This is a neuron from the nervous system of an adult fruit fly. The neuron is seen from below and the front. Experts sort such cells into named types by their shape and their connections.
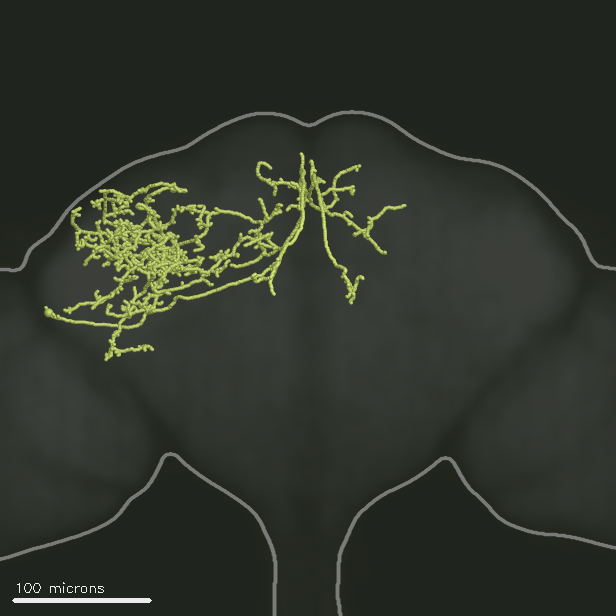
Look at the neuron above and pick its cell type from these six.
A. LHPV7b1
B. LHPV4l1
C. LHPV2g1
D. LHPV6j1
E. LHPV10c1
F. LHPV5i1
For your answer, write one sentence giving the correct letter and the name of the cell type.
Option F, which reads LHPV5i1, is the cell type of the neuron.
